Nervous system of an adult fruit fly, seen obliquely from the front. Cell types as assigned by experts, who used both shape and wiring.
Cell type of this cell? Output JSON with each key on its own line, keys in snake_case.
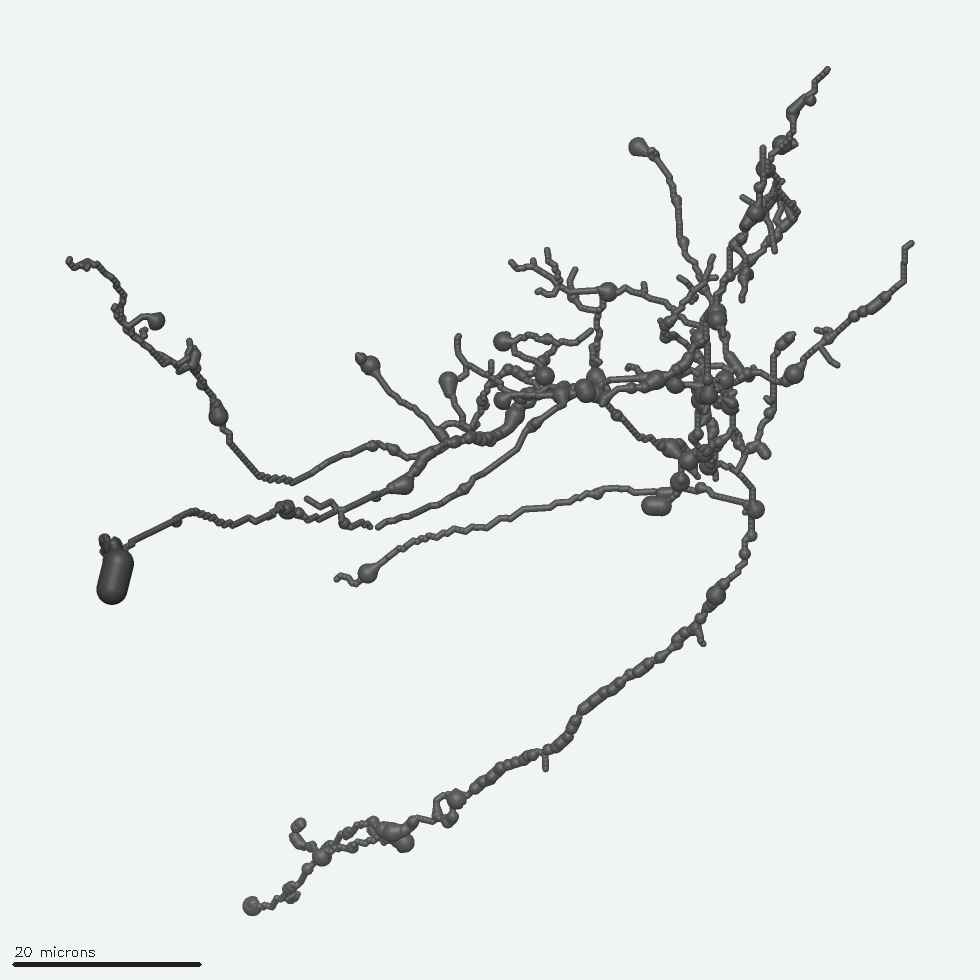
{
 "cell_type": "CB2227"
}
